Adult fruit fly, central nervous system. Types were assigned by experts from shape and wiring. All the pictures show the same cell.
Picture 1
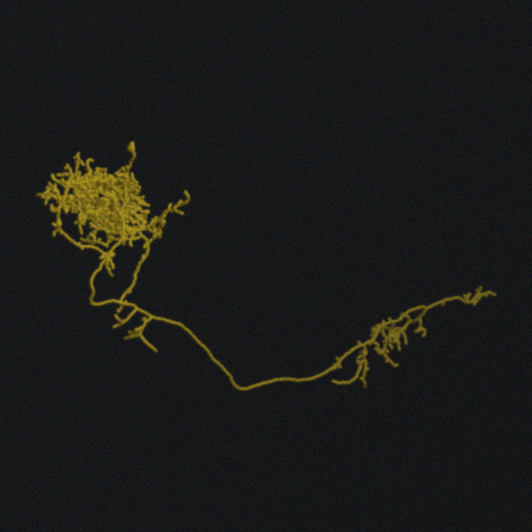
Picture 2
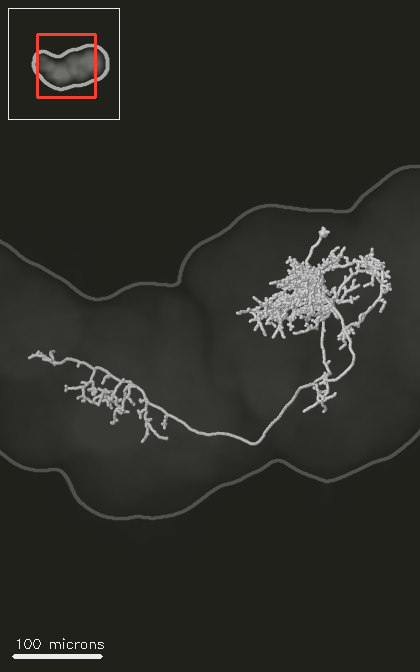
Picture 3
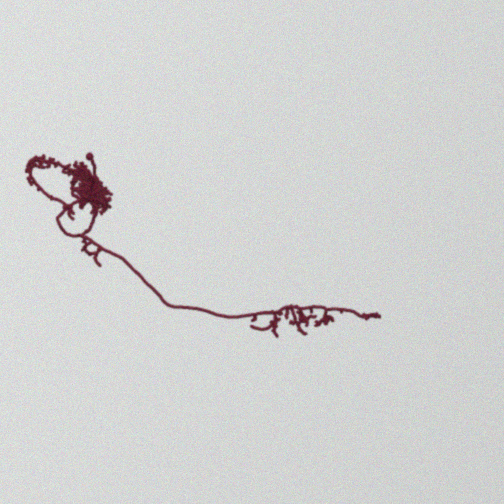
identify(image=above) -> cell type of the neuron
DNp59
